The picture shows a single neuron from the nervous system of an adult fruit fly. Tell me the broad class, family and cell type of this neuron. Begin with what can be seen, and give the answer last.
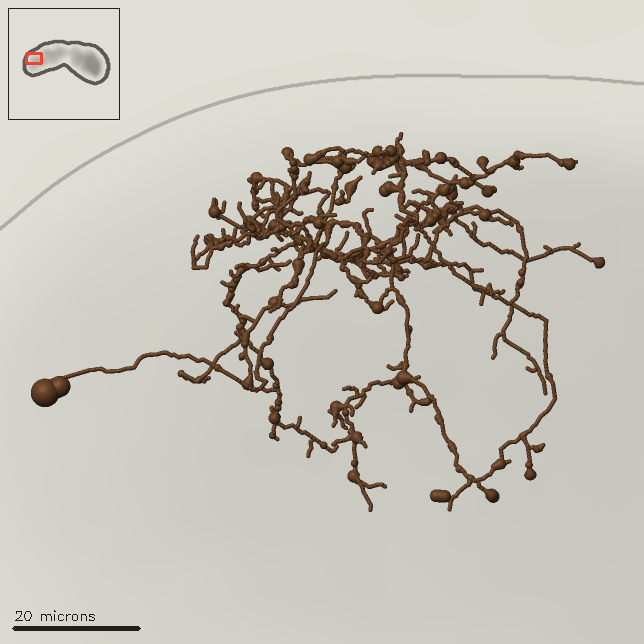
Its cell body lies on the left of the picture. From left to right in the picture it spans about 90 microns. It is a nerve-cord intrinsic neuron. Its family is hemilineage 01B. It is of cell type IN01B036.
